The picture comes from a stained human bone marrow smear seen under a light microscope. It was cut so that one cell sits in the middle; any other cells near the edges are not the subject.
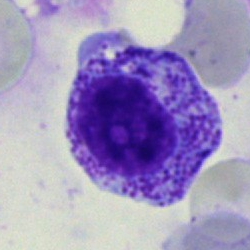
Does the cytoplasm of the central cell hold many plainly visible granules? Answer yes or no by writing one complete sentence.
Yes, the cell's cytoplasm contains many granules that can be seen.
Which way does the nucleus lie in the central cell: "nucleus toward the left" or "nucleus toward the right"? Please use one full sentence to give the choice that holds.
What sits toward the left of the cell is its nucleus.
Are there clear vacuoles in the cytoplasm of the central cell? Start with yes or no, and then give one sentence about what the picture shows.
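Yes. A small clear vacuole lies near the top edge of the cell.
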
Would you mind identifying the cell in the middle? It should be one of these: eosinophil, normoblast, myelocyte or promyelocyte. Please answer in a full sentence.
Whatever else lies nearby, the middle cell is a myelocyte.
